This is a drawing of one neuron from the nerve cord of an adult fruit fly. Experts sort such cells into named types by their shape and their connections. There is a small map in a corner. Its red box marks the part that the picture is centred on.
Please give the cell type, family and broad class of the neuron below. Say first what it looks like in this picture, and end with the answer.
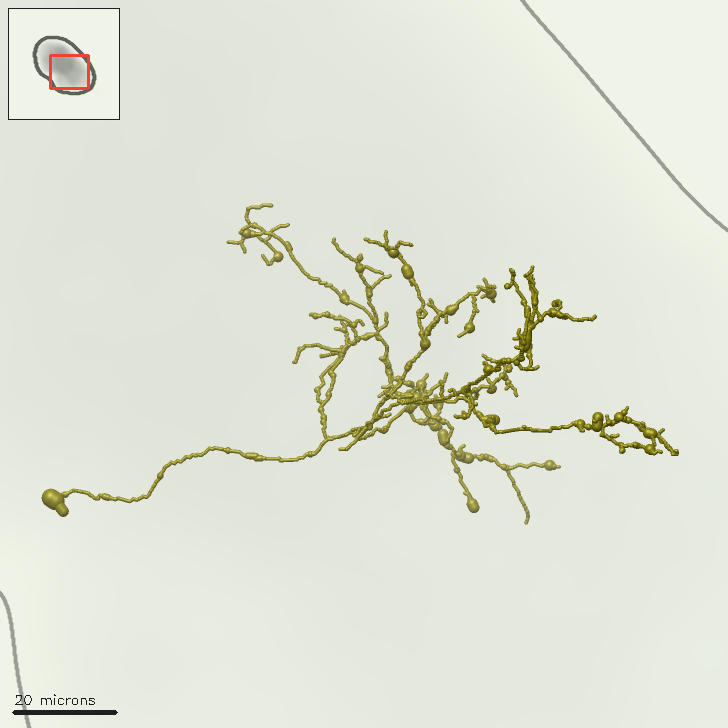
By the scale bar it is about 120 microns wide in this view. Dozens of branch ends can be seen. Its cell type is IN05B085. The family is hemilineage 05B. This is a nerve-cord intrinsic neuron.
